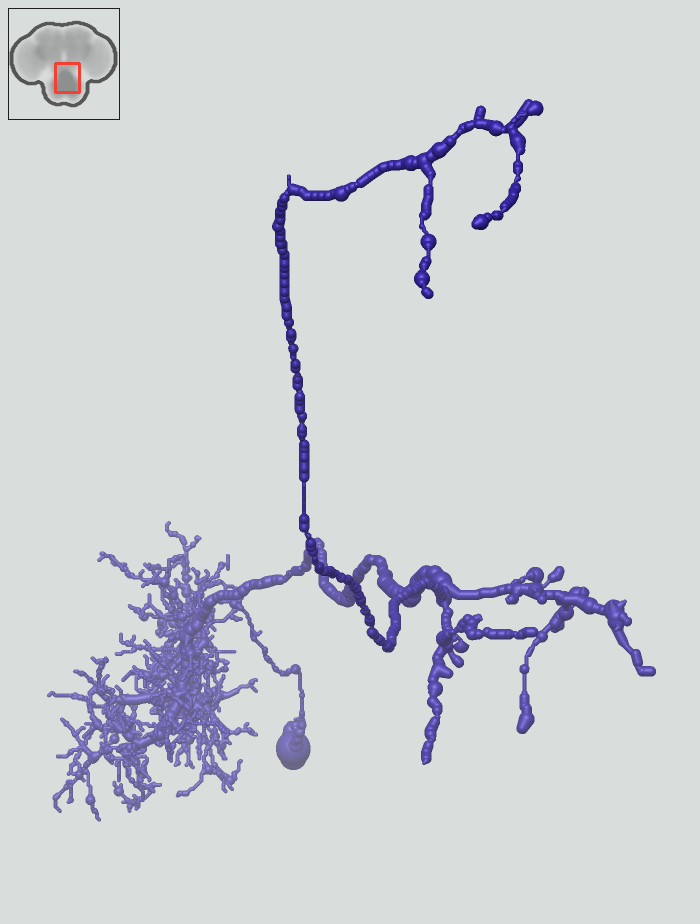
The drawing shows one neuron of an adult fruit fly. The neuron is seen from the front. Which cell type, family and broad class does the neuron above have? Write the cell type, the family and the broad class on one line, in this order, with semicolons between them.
AN06B005; hemilineage 06B; ascending neuron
